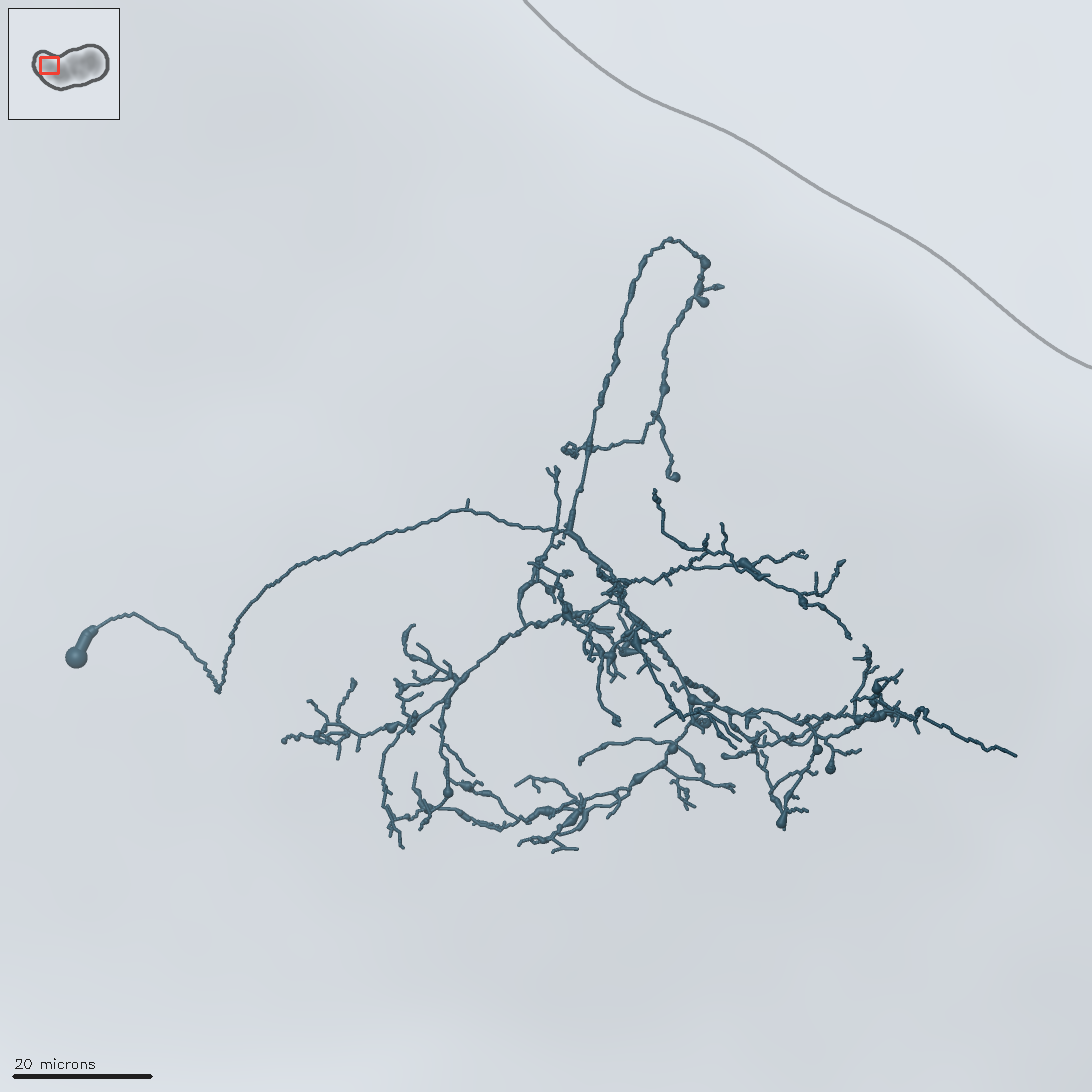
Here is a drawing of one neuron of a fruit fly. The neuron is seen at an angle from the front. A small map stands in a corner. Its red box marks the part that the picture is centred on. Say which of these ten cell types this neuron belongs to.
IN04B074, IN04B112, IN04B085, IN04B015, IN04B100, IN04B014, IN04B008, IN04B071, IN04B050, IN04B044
IN04B112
